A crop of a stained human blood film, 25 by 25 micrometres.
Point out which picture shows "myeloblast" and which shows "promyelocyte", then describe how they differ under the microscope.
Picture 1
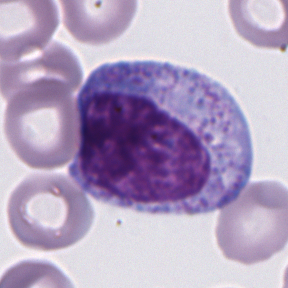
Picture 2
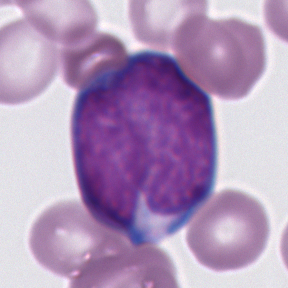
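Picture 1 shows a promyelocyte; picture 2 shows a myeloblast. Granules: in picture 1, fine purple granules are scattered throughout the cytoplasm.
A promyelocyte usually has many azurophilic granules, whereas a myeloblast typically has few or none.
Chromatin: dark purple and fairly dense with small paler gaps in picture 1, finely granular and evenly spread without coarse clumps in picture 2. Cytoplasm: in picture 1 a pale greyish blue band, widest on the right of the nucleus; in picture 2 only a thin rim, the nucleus filling nearly the whole cell, with a pale, nearly colourless wedge in a notch at its lower edge.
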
